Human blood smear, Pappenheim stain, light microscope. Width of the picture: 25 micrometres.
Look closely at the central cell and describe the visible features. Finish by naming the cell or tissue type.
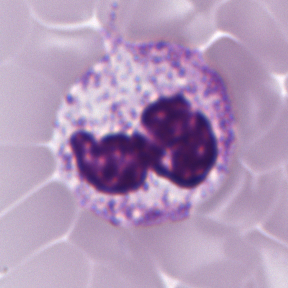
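Two nuclear lobes are joined in the middle, the right-hand lobe sitting higher than the left-hand one. The chromatin is dense and dark purple. Cytoplasm is plentiful and very pale. This cell is a segmented neutrophil.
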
